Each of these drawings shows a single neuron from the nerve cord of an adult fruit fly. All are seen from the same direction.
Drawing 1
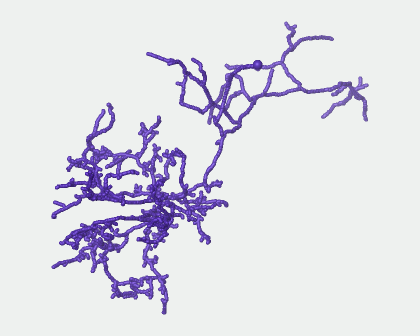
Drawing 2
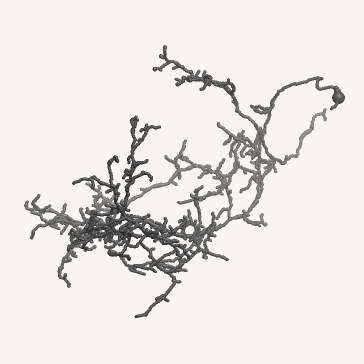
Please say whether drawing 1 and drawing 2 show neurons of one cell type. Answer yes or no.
no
